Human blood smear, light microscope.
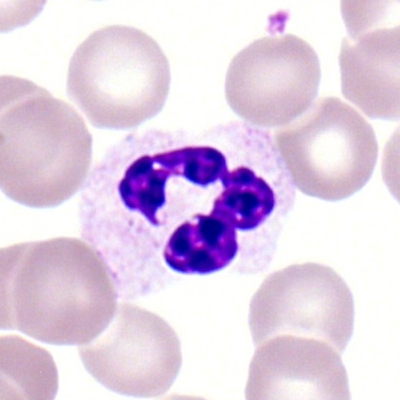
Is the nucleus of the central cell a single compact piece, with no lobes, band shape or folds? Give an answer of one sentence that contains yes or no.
No, this cell has a lobed nucleus rather than a single undivided one.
